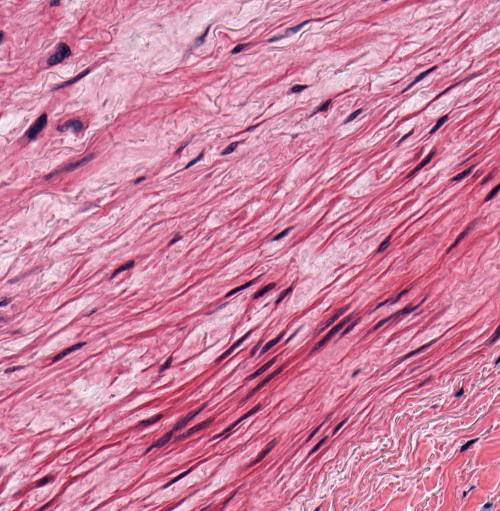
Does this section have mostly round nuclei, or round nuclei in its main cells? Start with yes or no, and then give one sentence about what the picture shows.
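No. Most nuclei are slender, elongated and dark, and lie lengthwise along the fibres.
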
